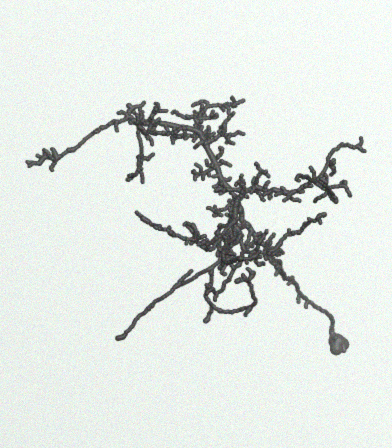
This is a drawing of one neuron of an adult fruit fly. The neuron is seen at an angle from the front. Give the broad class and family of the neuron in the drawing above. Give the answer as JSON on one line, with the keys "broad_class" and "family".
{"broad_class": "nerve-cord intrinsic neuron", "family": "hemilineage 12A"}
